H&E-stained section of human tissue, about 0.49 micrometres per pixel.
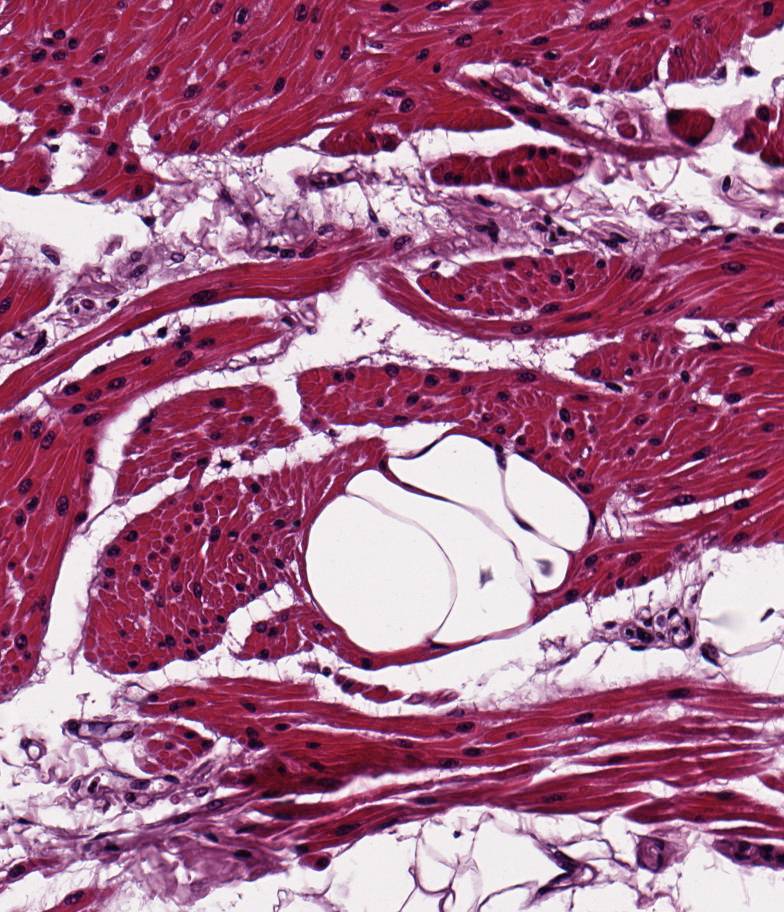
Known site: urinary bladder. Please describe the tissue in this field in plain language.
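Bundles of muscle cells make up the field, running in different directions, some cut lengthwise and some across. Along the lower part of the field, the bundles are cut lengthwise and run roughly horizontally. Pale, loose, wispy tissue with few nuclei lies between the muscle bundles. No epithelium is present anywhere in the field.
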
